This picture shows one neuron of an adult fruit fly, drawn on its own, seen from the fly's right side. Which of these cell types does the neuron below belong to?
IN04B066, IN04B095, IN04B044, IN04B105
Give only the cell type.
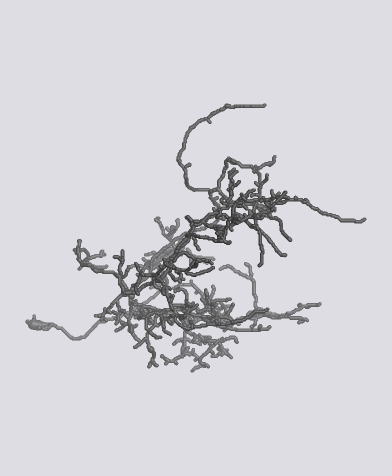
IN04B044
